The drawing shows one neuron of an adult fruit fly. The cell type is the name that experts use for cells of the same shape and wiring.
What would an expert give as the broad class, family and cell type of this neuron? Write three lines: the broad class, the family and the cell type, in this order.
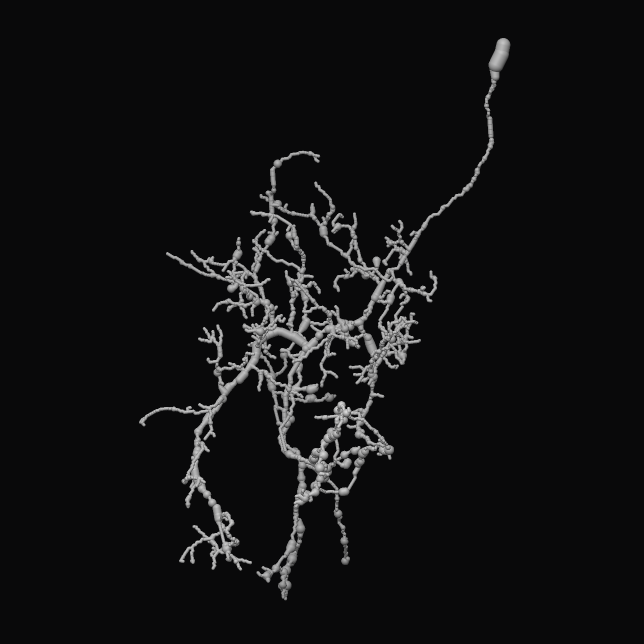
central-brain intrinsic neuron
hemilineage VESa1
VES098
